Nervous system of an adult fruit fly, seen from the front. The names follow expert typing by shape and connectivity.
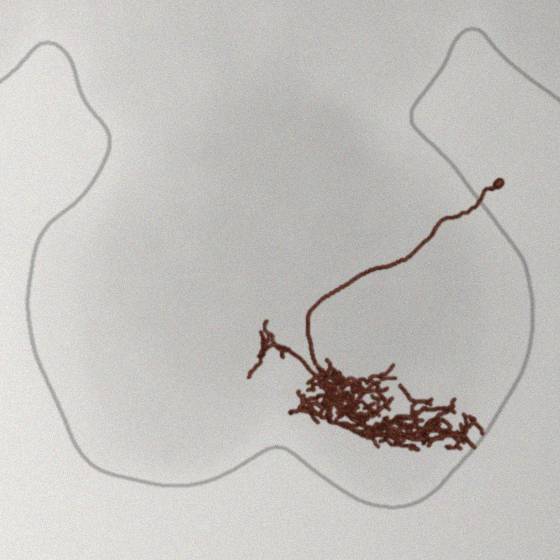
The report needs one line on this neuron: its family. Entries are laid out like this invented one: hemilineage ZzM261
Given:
hemilineage 23B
